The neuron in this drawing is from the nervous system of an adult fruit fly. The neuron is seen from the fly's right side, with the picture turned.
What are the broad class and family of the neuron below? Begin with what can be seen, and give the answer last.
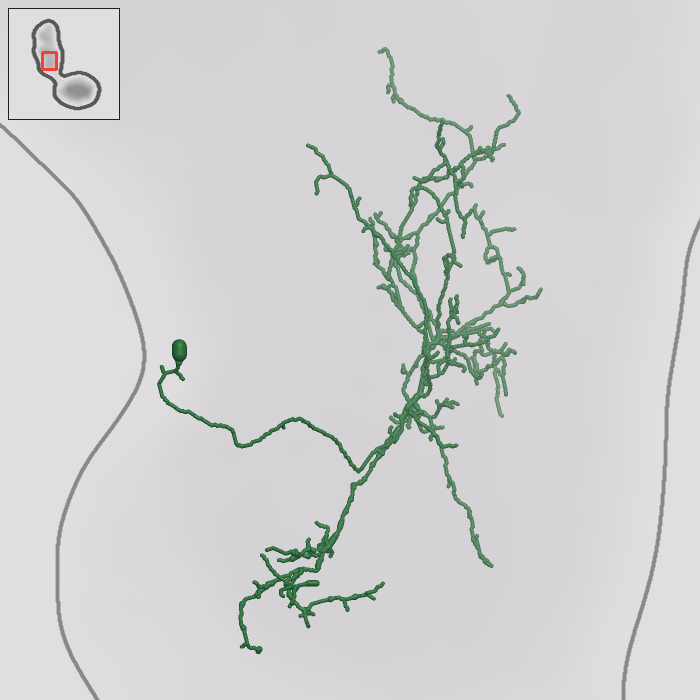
The cell body is on the left of the picture. Dozens of branch ends can be seen. Its broad class is nerve-cord intrinsic neuron. Its family is hemilineage 21A.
